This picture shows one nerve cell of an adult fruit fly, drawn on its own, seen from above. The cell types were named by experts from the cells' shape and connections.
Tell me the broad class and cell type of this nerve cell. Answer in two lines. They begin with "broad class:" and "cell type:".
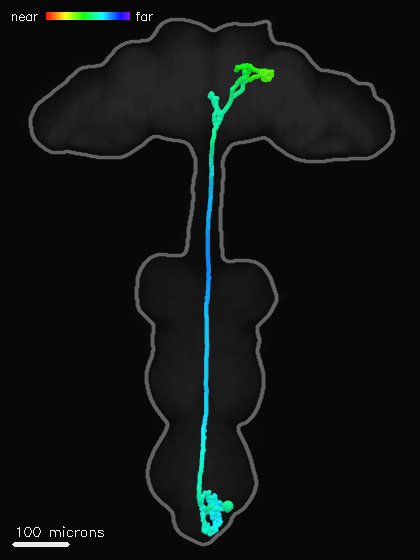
broad class: ascending neuron
cell type: ANXXX410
